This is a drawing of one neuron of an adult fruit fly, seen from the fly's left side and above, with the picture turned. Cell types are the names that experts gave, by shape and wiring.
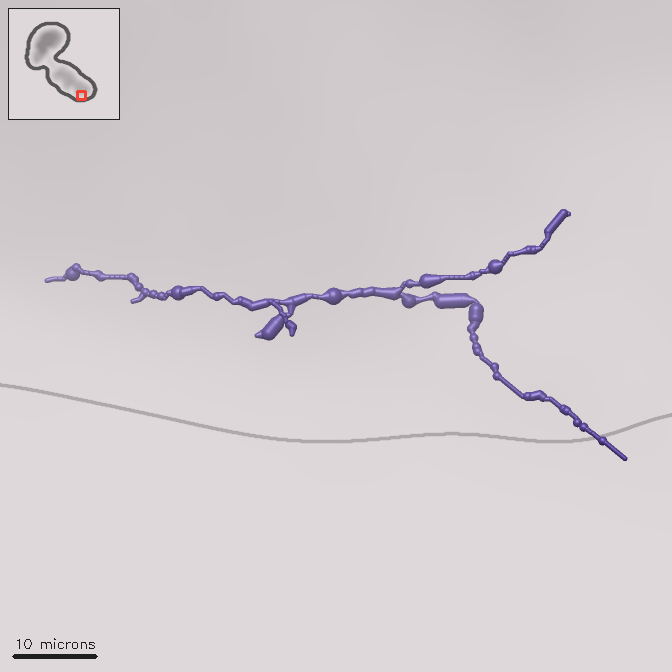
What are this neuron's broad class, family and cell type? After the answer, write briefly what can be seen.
It is a sensory neuron entering the nerve cord. Its family is called class mechanosensory tactile. The cell type is SNta28. No cell body is drawn. From left to right in the picture it spans about 70 microns. There are a dozen or fewer branch ends.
